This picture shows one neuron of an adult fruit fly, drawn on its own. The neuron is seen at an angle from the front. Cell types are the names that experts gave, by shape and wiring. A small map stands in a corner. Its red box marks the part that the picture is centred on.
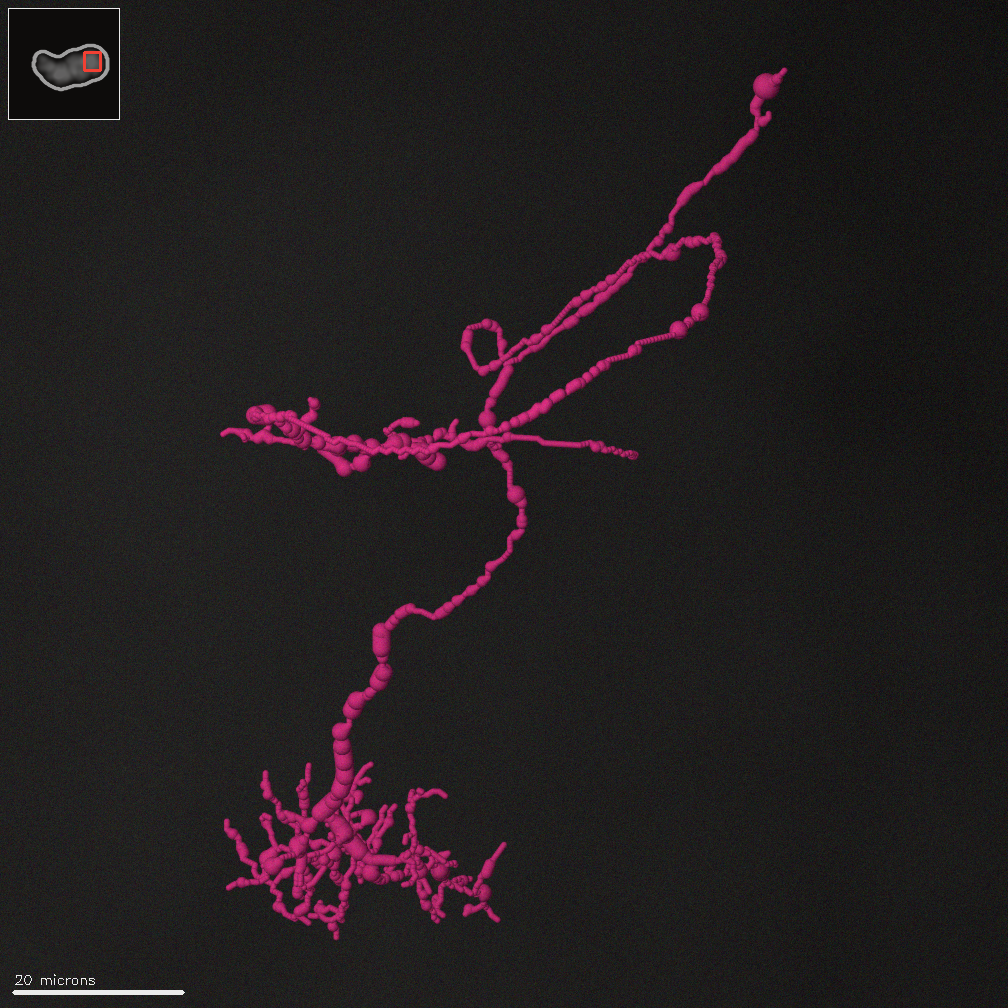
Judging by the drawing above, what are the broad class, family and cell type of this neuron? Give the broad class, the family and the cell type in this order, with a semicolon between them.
visual projection neuron; hemilineage VPNd3; LC6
